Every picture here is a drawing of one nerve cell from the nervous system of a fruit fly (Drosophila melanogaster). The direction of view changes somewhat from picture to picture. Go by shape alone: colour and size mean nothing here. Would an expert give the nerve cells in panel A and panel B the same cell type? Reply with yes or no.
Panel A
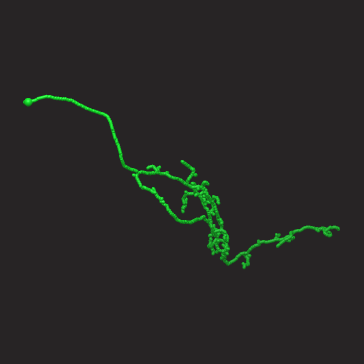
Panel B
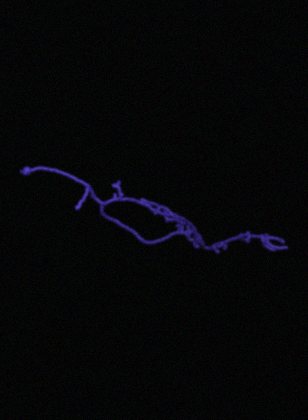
no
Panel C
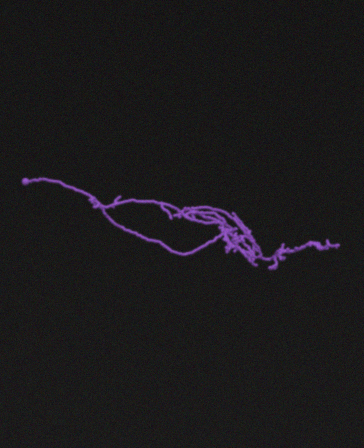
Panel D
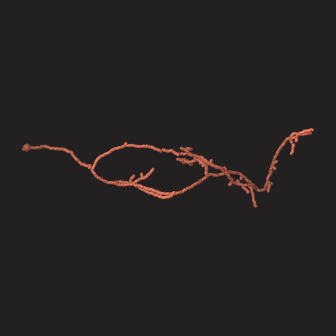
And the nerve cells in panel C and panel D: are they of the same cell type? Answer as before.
yes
